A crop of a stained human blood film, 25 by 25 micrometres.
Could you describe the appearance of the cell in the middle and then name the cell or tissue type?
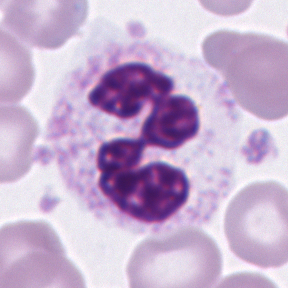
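Starting with the outline, it is roughly round. Next, the nucleus is divided into four lobes, joined to one another by thin strands. Last, the cytoplasm is plentiful and pale pinkish-lilac. The name is segmented neutrophil.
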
